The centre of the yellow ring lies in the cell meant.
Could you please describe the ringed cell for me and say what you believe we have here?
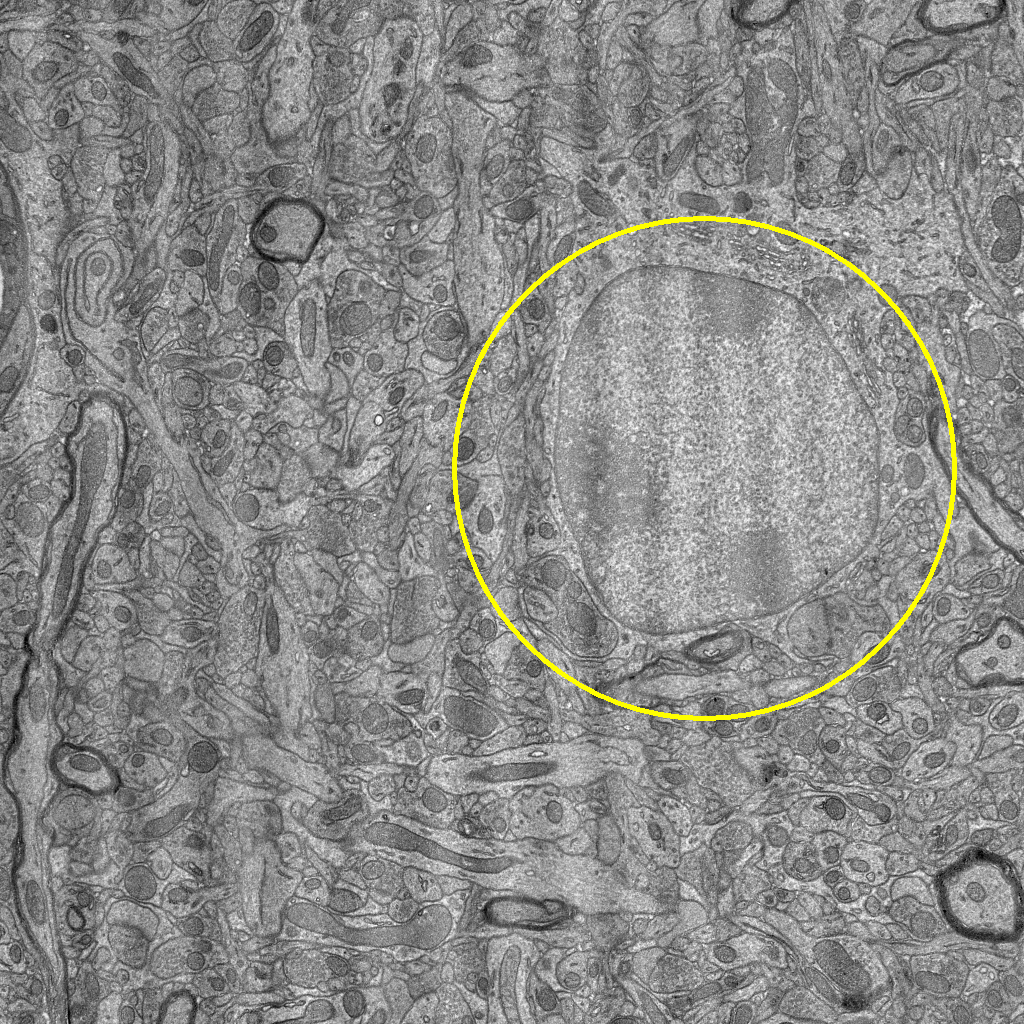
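Checked in turn: the nucleus is large, rounded to oval with slightly flattened sides, wholly within the ring. Its envelope is smooth, without deep infoldings. Above it lie stacks of flat parallel membrane cisternae. No clusters of dark dense granules appear. This is an astrocyte.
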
